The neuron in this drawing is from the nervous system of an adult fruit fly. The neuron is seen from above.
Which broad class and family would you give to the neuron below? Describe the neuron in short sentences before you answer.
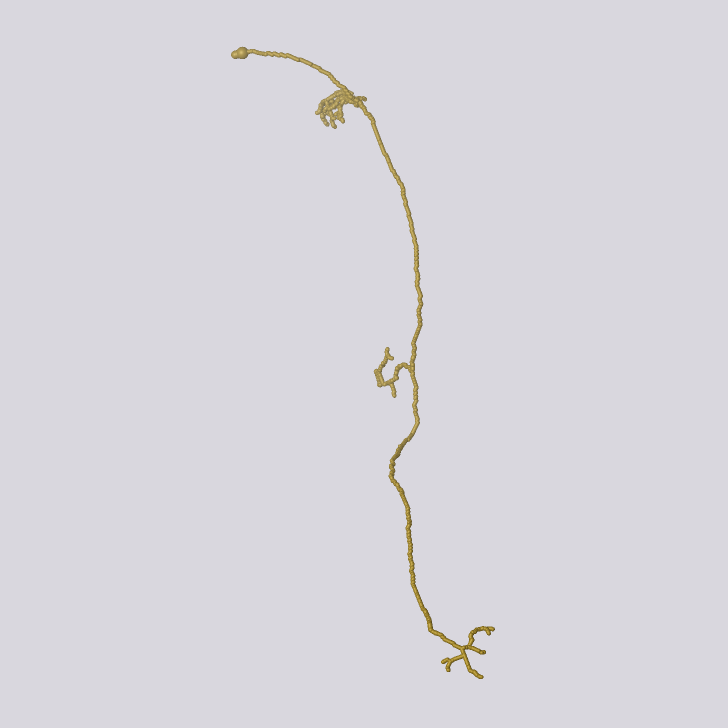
As drawn here it is taller than it is wide. This is a visual projection neuron. The family is LC.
